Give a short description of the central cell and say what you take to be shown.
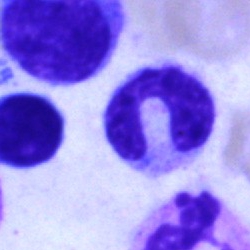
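Take your time with the nucleus: it is a curved band, not segmented, shaped like a horseshoe with its open side facing downward. Its chromatin is dark purple and coarsely clumped. Pale pinkish-lilac cytoplasm fills the space held inside the curve of the nucleus. This one is a band neutrophil.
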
